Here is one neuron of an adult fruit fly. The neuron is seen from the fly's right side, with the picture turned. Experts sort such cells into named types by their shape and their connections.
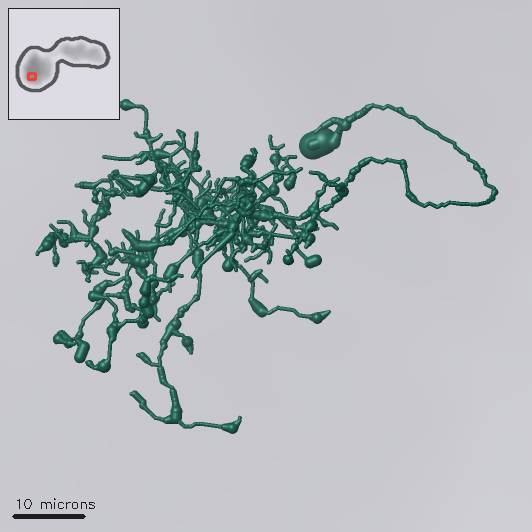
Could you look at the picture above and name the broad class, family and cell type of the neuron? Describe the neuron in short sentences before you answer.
By the scale bar it is about 65 microns wide in this view. Dozens of branch ends can be seen. Its broad class is central-brain intrinsic neuron. The family is hemilineage LHp1. Its cell type is LHPV4a9.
